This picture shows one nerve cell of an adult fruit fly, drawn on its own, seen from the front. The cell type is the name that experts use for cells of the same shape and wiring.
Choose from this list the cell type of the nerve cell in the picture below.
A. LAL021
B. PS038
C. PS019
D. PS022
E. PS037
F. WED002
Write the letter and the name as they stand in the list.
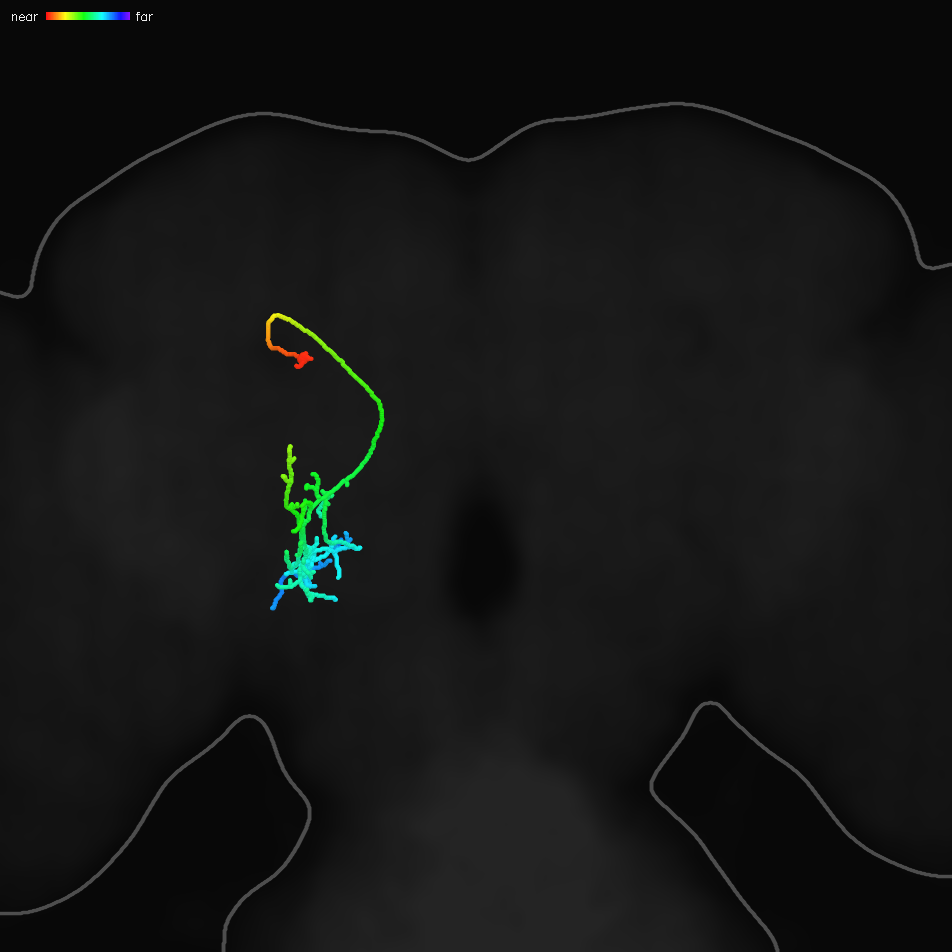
F. WED002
